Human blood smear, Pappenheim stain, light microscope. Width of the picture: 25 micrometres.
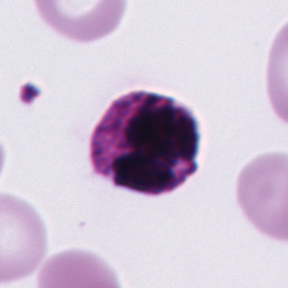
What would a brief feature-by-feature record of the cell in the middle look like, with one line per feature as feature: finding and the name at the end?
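Outline: roughly round, with a slightly uneven, bumpy edge
Nuclear material: darkest in the right and lower part of the cell
Cytoplasm: mostly on the left side
Granules: coarse, dark purple, scattered through the cytoplasm
Name: basophil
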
